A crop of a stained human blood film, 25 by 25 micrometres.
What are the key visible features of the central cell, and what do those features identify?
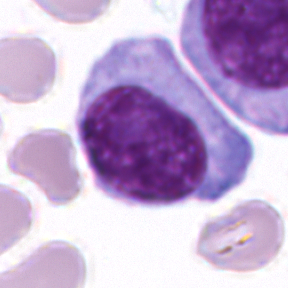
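Set off centre, the nucleus lies toward the lower left of the cell. Plentiful cytoplasm surrounds it, widest above and to the right of the nucleus. No distinct granules and no vacuoles are seen in the cytoplasm. The cell is a plasma cell.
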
